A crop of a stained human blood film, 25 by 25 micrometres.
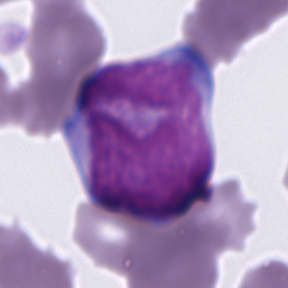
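Myeloblast. Nearly the whole cell is taken up by the nucleus, and in its upper centre I notice a paler, lighter-staining patch. The cytoplasm is just a thin blue rim, and it looks widest along the left edge.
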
